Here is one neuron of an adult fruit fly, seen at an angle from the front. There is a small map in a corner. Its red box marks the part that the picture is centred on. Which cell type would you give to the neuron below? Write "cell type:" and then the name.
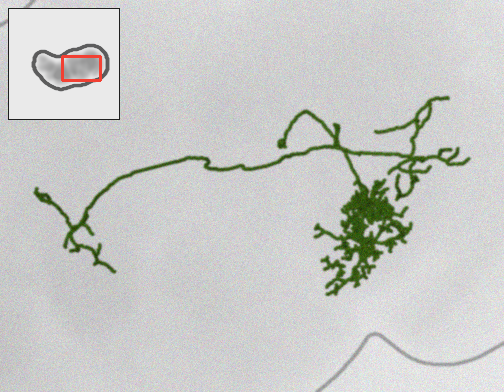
cell type: WED111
